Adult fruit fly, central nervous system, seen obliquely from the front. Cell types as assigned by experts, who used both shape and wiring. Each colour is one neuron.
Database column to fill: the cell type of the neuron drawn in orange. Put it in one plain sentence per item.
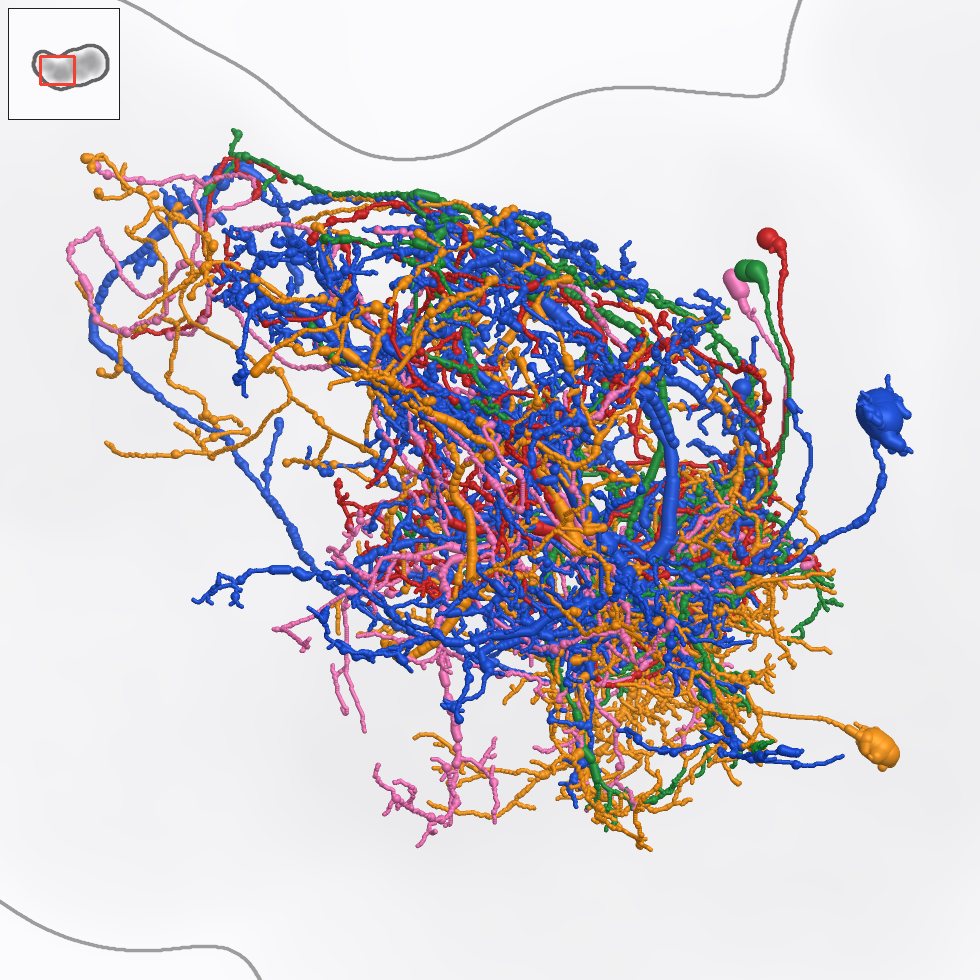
The cell type is IN08B006.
